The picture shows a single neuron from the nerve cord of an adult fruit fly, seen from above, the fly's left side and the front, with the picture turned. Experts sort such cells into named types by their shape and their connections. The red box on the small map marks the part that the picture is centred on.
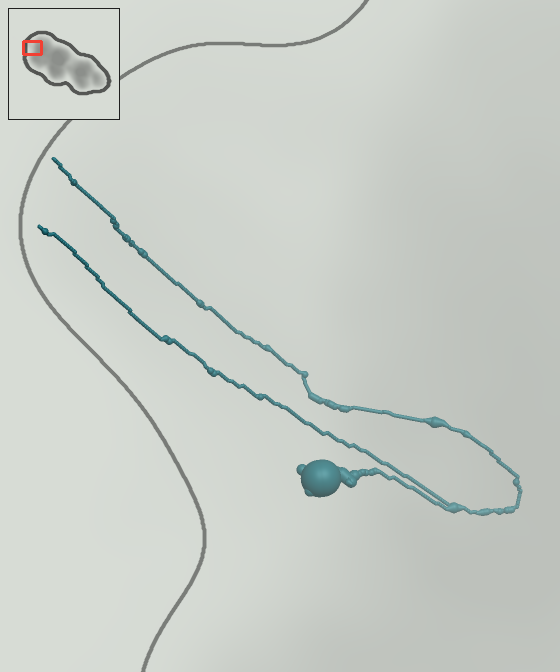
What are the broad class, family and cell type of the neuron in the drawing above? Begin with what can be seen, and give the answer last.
There are a dozen or fewer branch ends. As drawn here it is wider than it is tall. Its broad class is ascending neuron. The family is hemilineage 01A. It is of cell type AN01A086.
